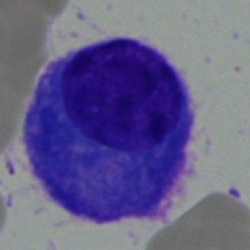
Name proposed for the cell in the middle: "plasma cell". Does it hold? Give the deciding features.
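The nucleus lies off-centre, toward the upper right, and the cytoplasm is deep blue.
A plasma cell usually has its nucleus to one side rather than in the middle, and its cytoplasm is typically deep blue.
On these two features the cell is a plasma cell rather than a proerythroblast. Its outline is roughly round, with the cytoplasm widest on the lower left. The chromatin is dark purple and dense.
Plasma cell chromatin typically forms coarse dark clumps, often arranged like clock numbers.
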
